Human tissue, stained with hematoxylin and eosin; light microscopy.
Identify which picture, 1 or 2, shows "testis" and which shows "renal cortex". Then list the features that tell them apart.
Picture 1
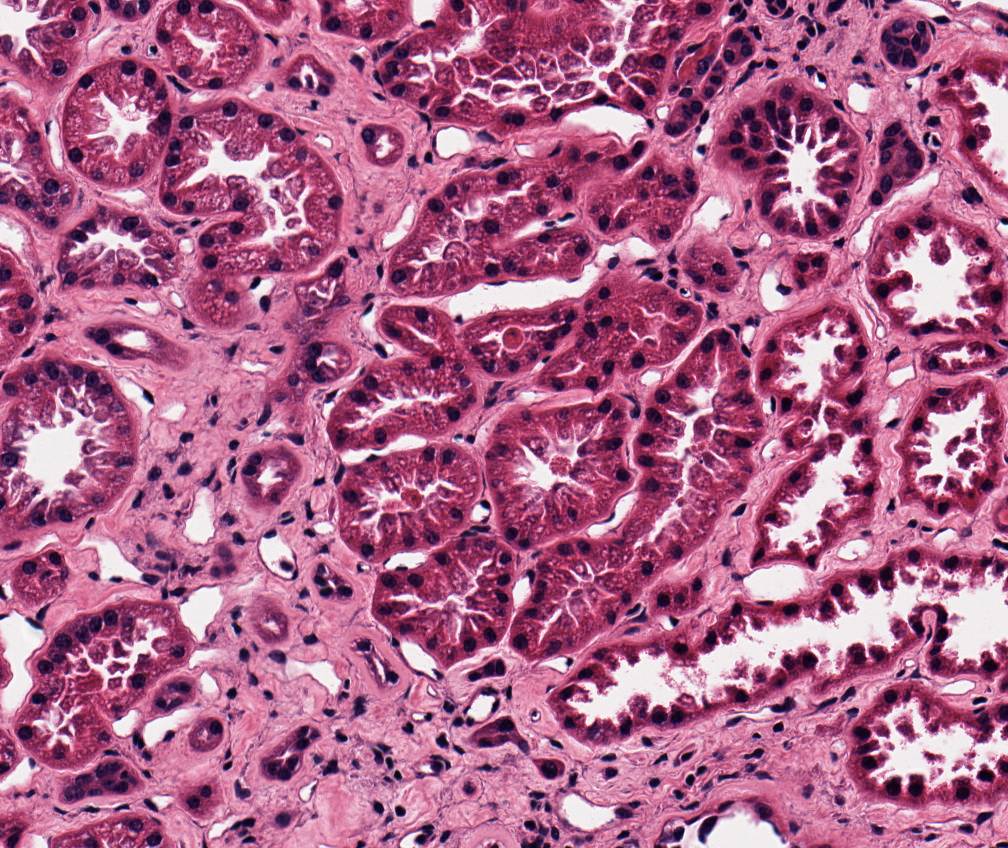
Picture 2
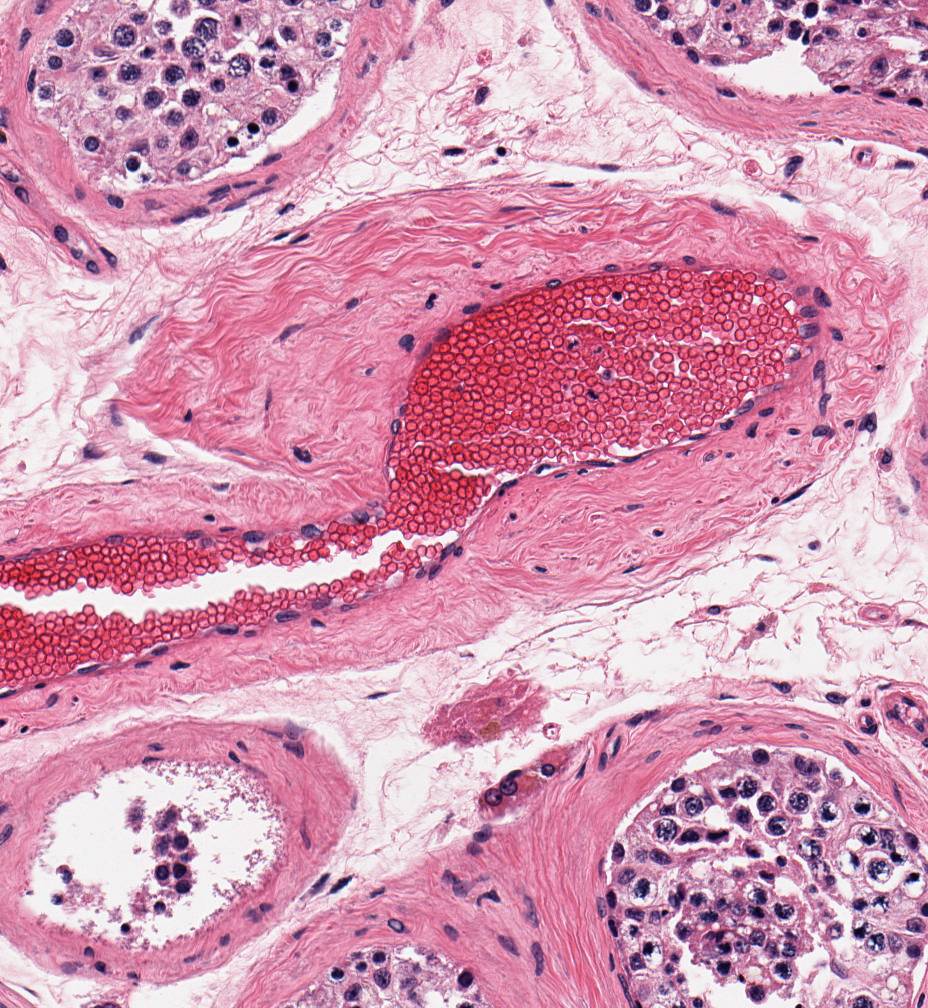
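Take them in turn: the first is renal cortex, the second testis. In picture 1, look at the tubules: each is lined by a single layer of cuboidal to columnar cells. Those lining cells have plenty of granular, deeply eosinophilic cytoplasm, and their round dark nuclei sit mostly toward the base. The stroma, pink and fibrous with scattered small dark nuclei, is widest at left-centre and lower left. Now picture 2: round tubules cut in cross section sit in all four corners. Each has a thick pink wall of layered fibres with flattened, elongated nuclei. The top-left and bottom-right tubules are filled with many layers of rounded cells that have round, dark nuclei. There is also a large vessel, wrapped in a thick layer of wavy pink fibres with scattered spindle-shaped nuclei.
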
